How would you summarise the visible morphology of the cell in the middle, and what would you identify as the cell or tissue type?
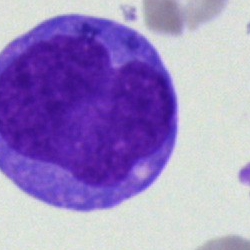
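The nucleus fills most of the cell, notched at the upper right. Chromatin finely textured, fairly even, without coarse dark clumps. Paler cytoplasm sits in the notch. One small pale clear spot lies in the cytoplasm at lower right, beside the nucleus. Answer: blast.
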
